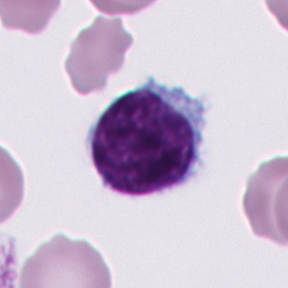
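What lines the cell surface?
Fine hair-like projections fringe it, most prominently along the upper right side.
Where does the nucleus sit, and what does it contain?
It sits toward the lower left, leaving most of the visible pale blue-grey cytoplasm on the upper right, and no nucleoli are visible in it.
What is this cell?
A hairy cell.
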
